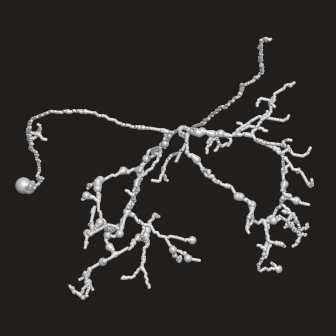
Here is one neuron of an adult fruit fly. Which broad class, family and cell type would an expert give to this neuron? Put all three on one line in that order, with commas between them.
nerve-cord intrinsic neuron, hemilineage 21A, IN21A039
